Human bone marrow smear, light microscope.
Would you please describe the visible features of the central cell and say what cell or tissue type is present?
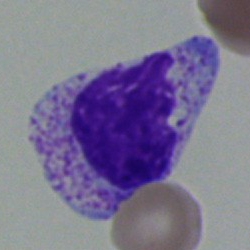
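Outline irregular, roughly triangular, tapering to a point at upper right. Nucleus irregular in outline, notched along its right border; no distinct nucleolus visible. Purple granules scattered throughout cytoplasm. Cell: myelocyte.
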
